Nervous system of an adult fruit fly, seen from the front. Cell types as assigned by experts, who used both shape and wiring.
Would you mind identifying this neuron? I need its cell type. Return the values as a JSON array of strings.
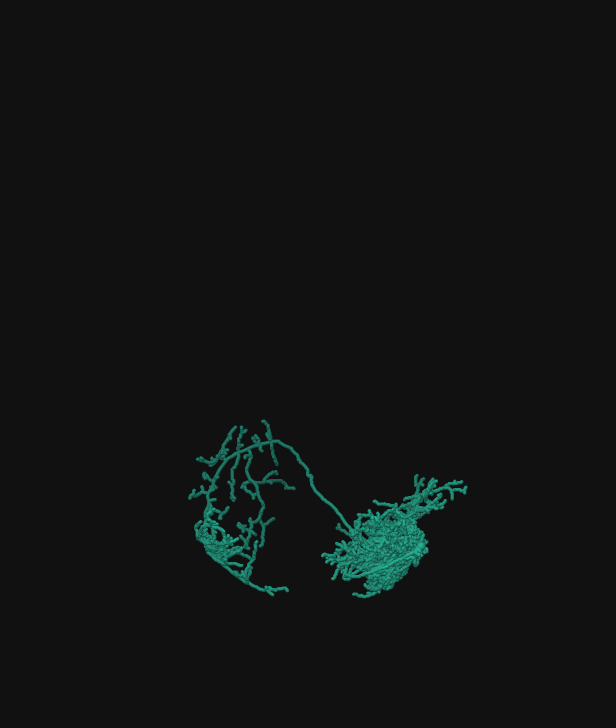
["DNge031"]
